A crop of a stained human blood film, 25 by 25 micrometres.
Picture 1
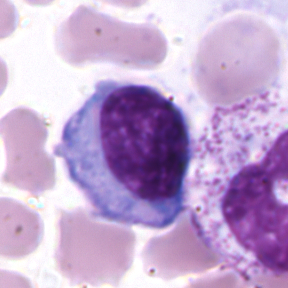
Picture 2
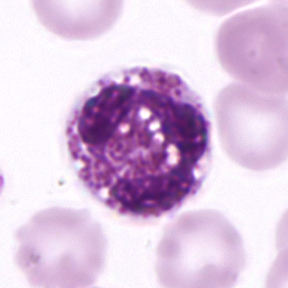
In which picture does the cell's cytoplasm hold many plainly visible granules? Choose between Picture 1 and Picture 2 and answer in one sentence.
The cell of picture 2 has a cytoplasm rich in visible granules.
